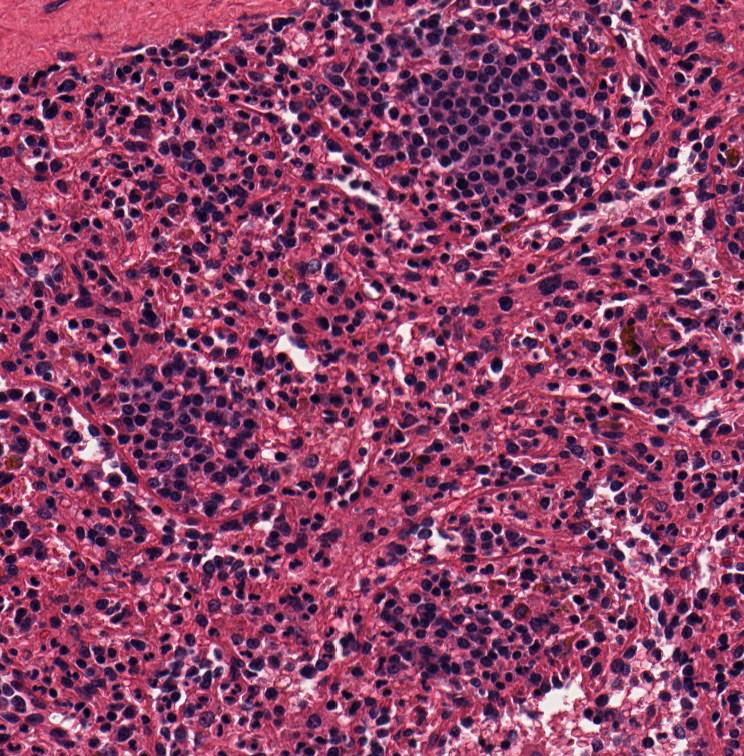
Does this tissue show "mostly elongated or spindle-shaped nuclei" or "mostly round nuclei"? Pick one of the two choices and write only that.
Mostly round nuclei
